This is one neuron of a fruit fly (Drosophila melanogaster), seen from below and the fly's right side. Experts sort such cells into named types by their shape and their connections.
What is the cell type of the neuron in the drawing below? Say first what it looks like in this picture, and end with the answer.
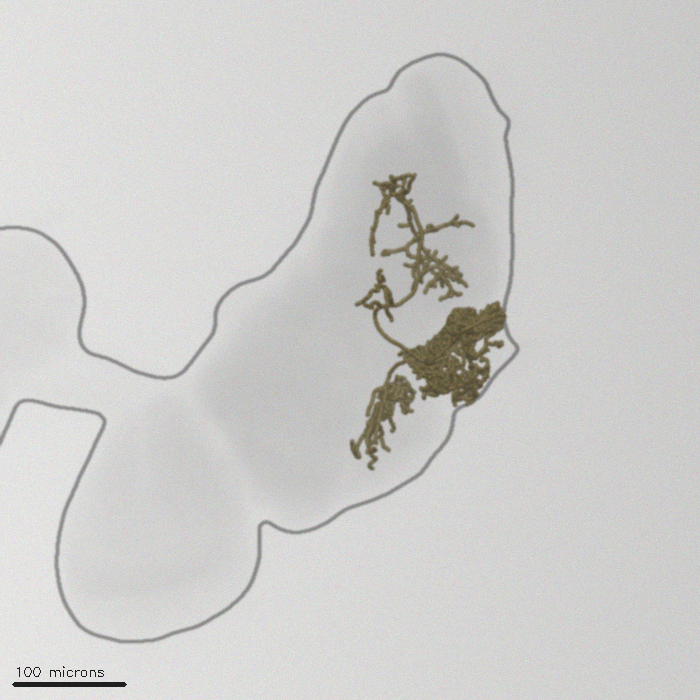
By the scale bar it is about 250 microns tall in this view. In this view it is taller than it is wide. It is a central-brain intrinsic neuron. It is of cell type M_l2PNl20.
